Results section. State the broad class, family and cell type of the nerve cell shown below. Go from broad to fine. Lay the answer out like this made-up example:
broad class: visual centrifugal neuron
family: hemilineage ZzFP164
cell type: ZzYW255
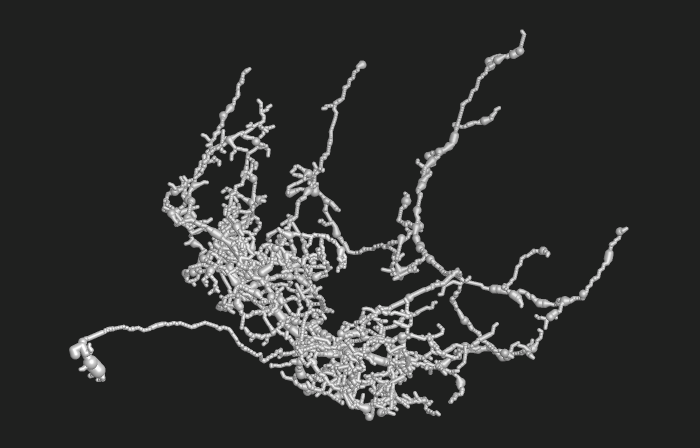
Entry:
broad class: nerve-cord intrinsic neuron
family: hemilineage 13B
cell type: IN13B026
